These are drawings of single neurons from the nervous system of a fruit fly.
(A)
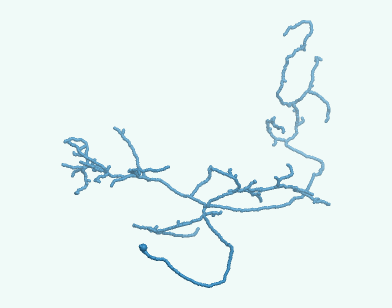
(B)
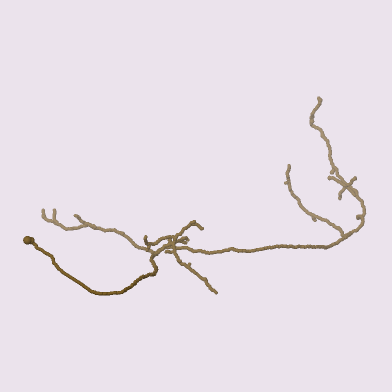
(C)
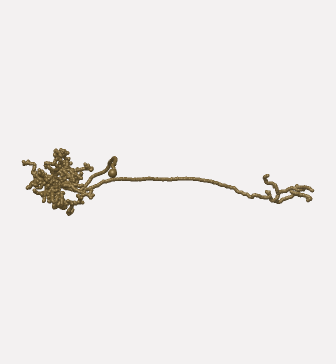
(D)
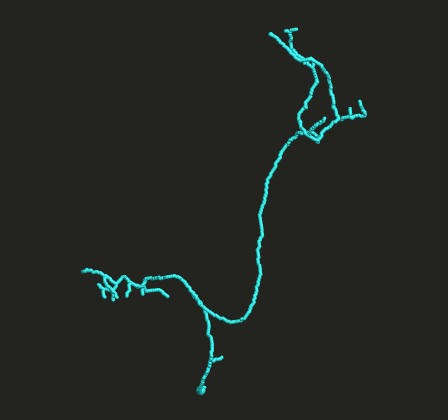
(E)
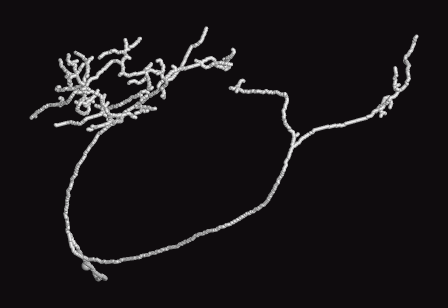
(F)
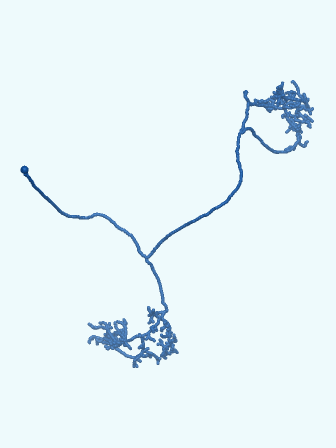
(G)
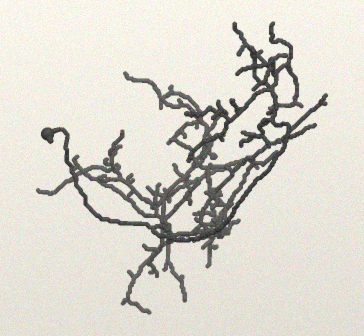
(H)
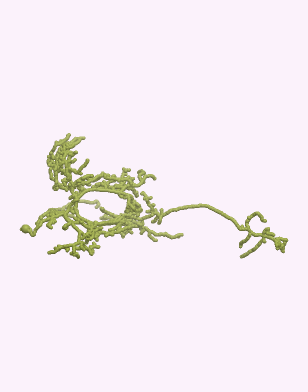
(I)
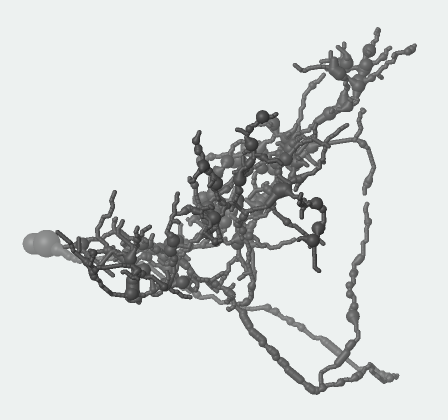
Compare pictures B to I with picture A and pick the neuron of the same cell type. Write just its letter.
B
